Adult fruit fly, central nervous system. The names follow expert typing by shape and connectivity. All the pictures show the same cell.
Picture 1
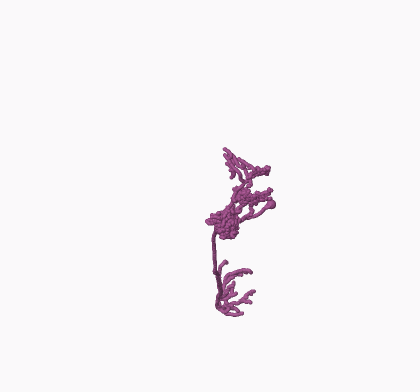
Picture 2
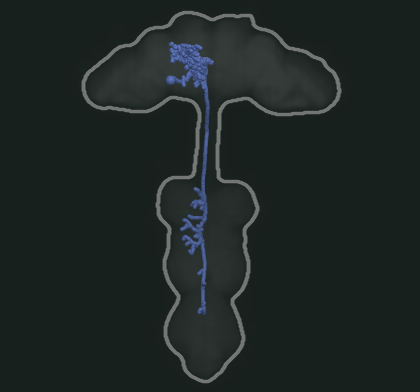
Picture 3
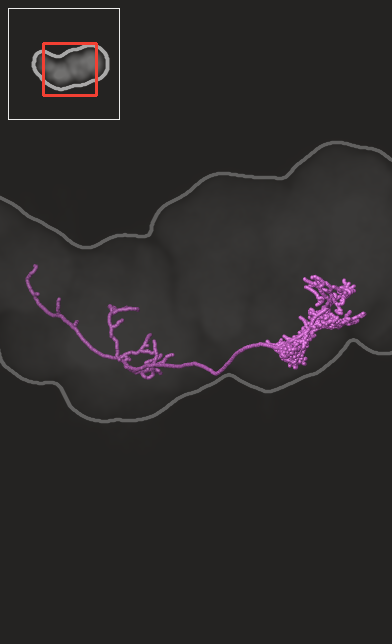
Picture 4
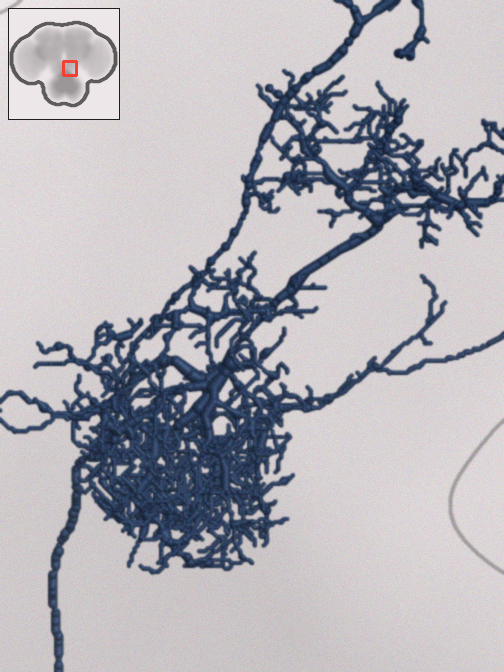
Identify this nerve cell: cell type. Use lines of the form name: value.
cell type: DNge132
